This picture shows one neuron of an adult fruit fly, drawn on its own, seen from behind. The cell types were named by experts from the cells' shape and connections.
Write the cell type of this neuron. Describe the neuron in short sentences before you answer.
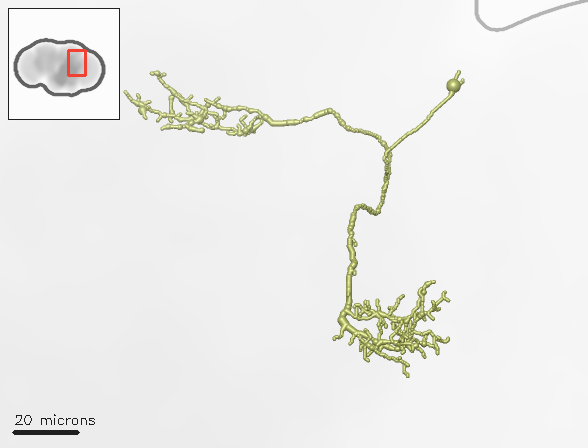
Its cell body lies at the upper right of the picture. By the scale bar it is about 110 microns wide in this view. Dozens of branch ends can be seen. This is a visual projection neuron. Its cell type is LC10a.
